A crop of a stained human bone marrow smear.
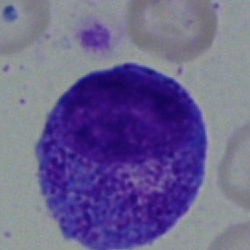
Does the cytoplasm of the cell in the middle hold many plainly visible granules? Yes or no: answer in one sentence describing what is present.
Yes, granules are visible in large numbers in its cytoplasm.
